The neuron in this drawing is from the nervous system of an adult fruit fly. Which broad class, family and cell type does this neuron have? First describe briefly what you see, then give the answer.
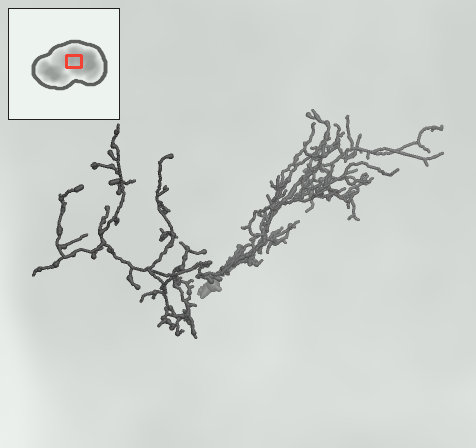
The picture shows dozens of branch ends. In this view it is wider than it is tall. Its broad class is central-brain intrinsic neuron. Its family is hemilineage LALa1_posterior. The cell type is WED011.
